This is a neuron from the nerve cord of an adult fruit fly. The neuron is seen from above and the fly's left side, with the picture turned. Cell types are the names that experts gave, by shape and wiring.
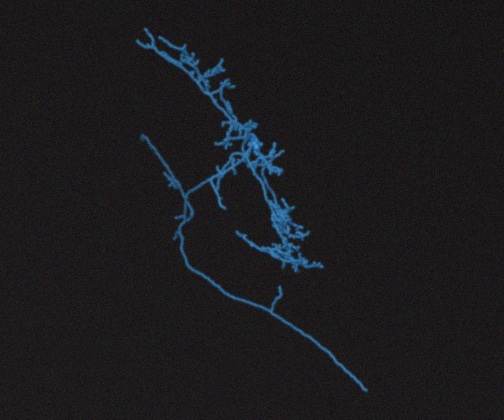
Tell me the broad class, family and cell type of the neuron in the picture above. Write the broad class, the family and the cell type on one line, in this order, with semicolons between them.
ascending neuron; hemilineage 19B; AN19B042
